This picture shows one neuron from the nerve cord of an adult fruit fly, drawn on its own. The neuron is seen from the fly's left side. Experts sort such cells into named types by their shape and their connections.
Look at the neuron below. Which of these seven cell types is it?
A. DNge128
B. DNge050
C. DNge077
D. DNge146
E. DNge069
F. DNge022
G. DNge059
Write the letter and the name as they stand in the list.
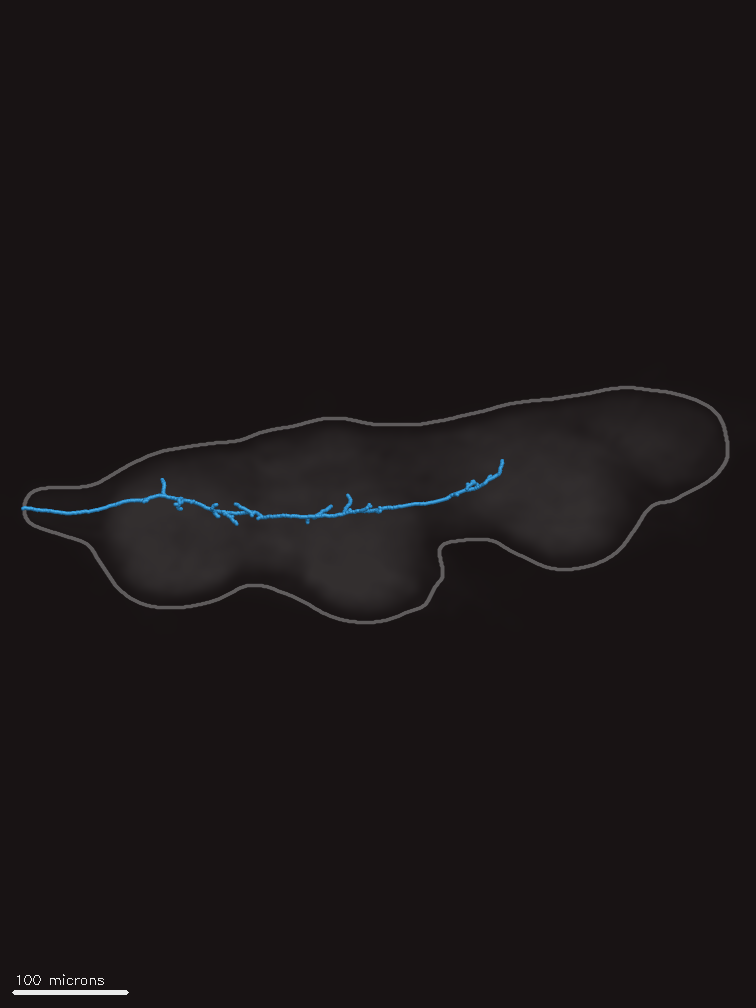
E. DNge069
